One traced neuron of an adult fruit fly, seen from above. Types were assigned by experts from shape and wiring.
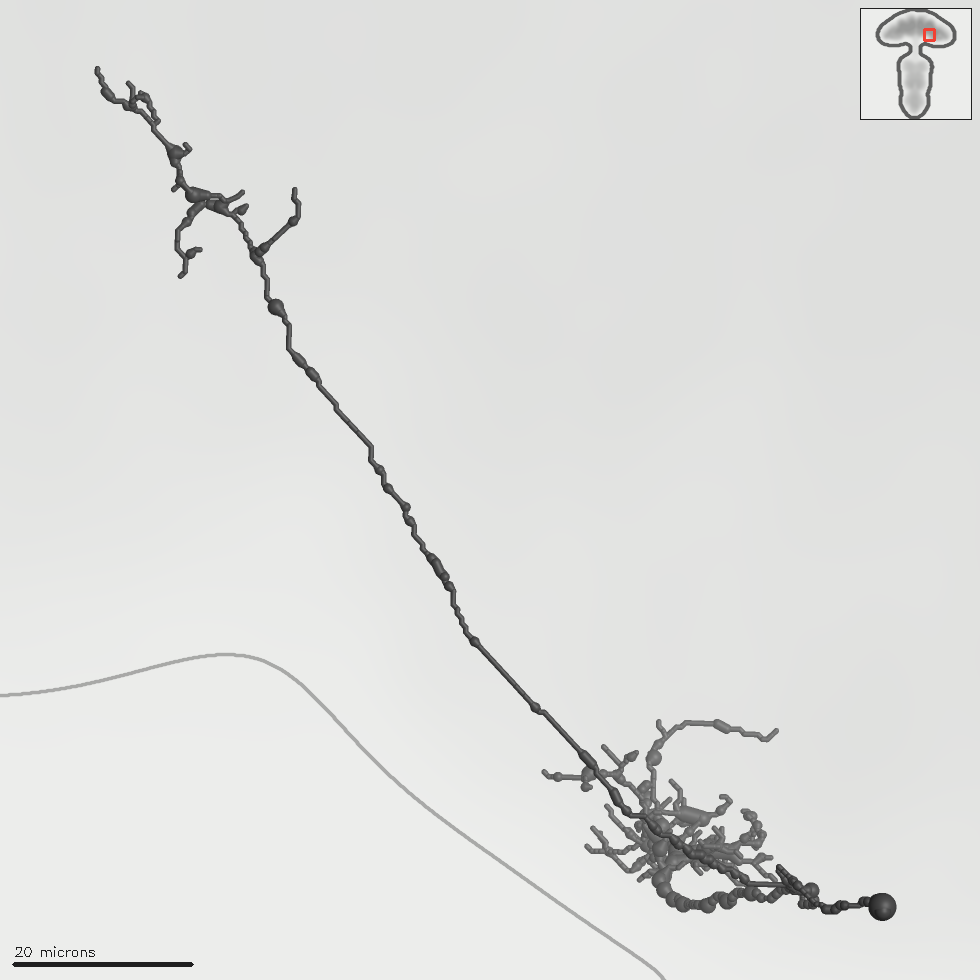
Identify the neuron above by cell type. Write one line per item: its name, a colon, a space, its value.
cell type: LPC1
